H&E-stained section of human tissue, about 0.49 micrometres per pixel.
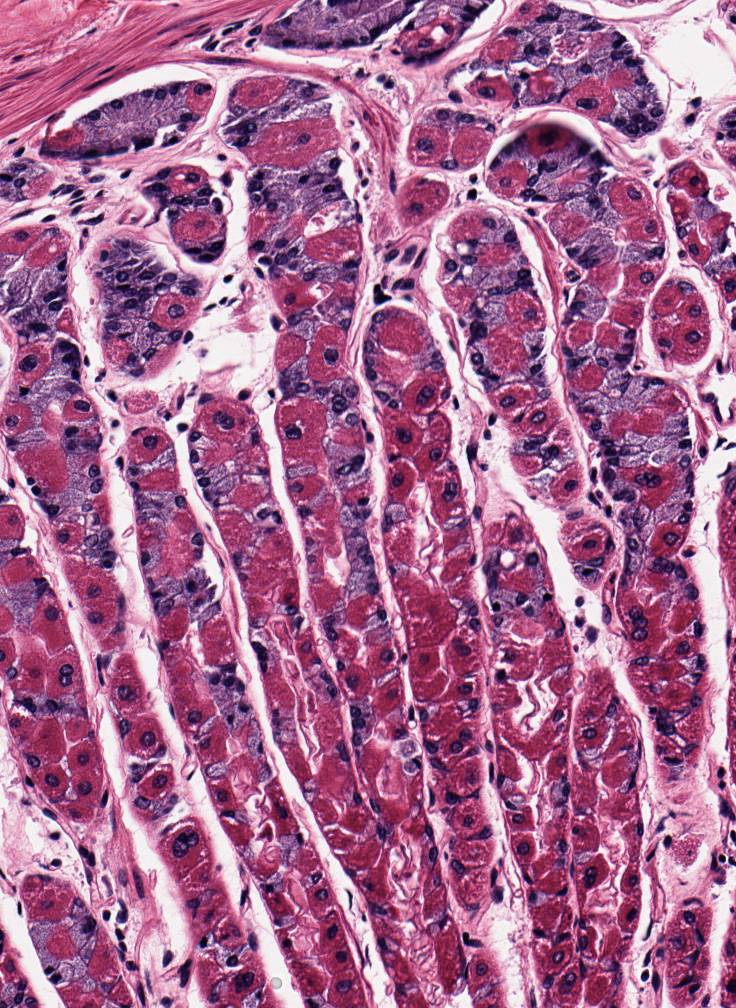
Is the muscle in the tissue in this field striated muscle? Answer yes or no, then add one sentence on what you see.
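No. A band of pink smooth muscle fibres crosses the top-left corner of the field.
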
